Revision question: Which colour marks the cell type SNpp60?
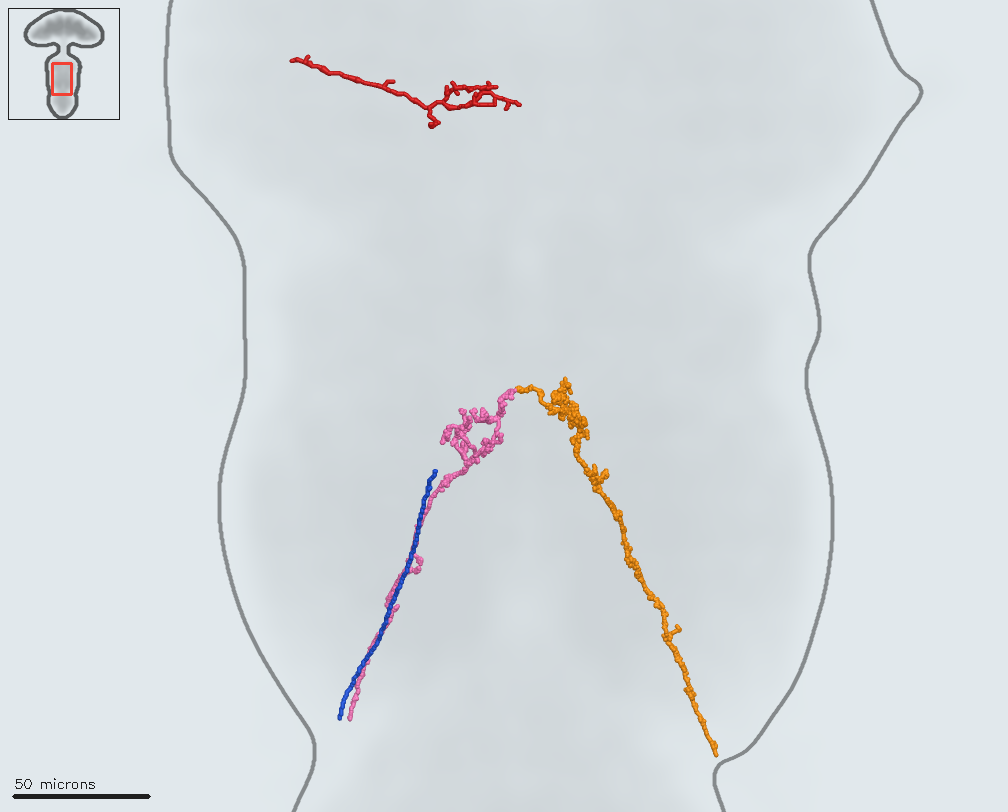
red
